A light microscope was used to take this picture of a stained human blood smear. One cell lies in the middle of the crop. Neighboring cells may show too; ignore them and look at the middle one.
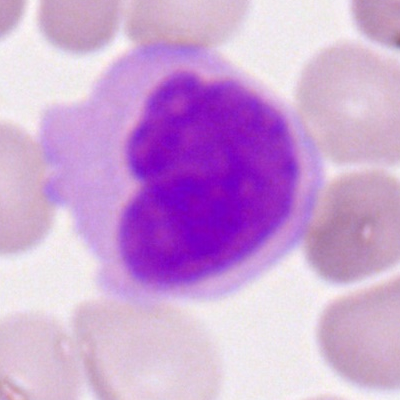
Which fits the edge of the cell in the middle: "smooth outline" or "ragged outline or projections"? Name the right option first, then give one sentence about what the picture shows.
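Ragged outline or projections. The cell outline is irregular, with small bumps along its left edge.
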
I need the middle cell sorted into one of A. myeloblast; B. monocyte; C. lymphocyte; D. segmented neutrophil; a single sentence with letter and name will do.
That middle cell is a monocyte, and option B is therefore correct.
